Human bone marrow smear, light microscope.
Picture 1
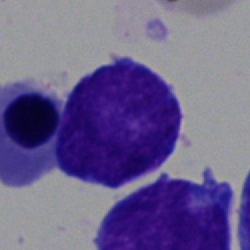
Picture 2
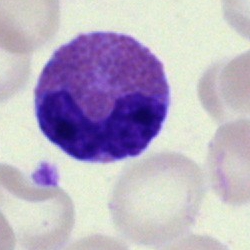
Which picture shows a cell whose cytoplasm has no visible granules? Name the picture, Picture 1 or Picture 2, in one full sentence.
Picture 1 is where the cell's cytoplasm lacks visible granules.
